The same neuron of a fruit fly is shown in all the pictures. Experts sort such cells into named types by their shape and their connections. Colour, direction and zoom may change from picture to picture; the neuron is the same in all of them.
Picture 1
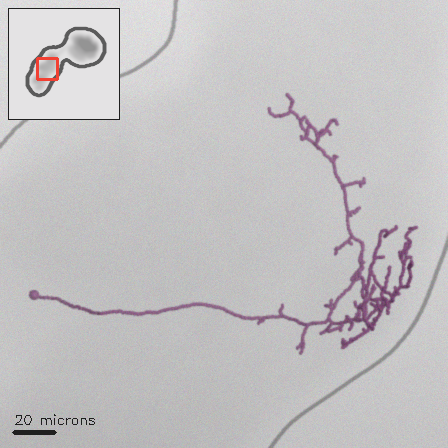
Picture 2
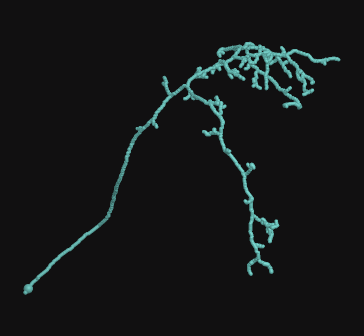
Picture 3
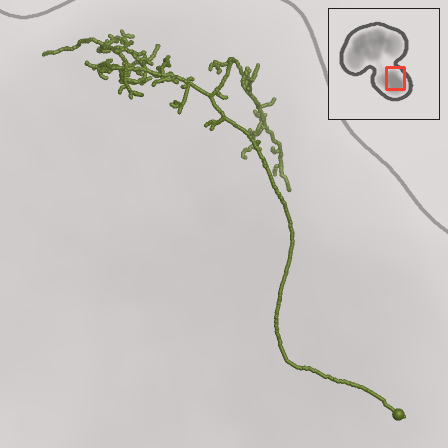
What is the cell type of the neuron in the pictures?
IN03B071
